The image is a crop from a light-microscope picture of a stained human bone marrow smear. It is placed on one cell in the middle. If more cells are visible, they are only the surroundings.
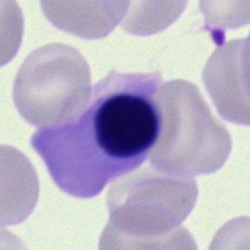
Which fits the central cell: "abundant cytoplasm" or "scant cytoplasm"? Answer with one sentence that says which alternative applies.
It is abundant cytoplasm that surrounds the nucleus of this cell.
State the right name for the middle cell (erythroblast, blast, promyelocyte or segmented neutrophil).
erythroblast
